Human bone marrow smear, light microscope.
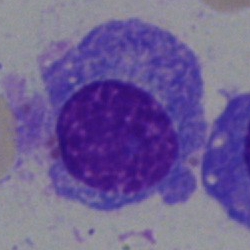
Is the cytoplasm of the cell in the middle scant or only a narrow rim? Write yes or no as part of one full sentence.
No, it is abundant cytoplasm that surrounds its nucleus.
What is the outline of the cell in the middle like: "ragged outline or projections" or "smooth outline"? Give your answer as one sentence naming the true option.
In outline, this cell is rough rather than smooth and even.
